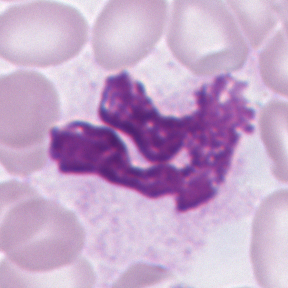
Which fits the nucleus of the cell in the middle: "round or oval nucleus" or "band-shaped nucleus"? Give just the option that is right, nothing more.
Band-shaped nucleus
